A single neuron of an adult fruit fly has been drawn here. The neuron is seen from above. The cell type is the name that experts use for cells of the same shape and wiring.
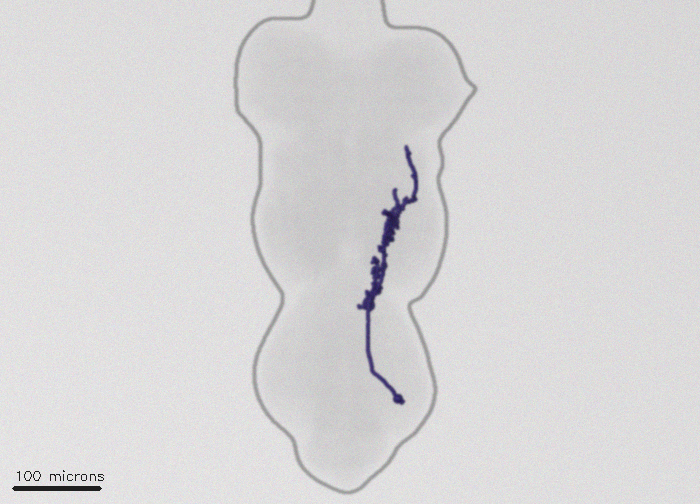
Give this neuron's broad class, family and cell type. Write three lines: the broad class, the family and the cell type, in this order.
nerve-cord intrinsic neuron
hemilineage 03B
IN03B083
